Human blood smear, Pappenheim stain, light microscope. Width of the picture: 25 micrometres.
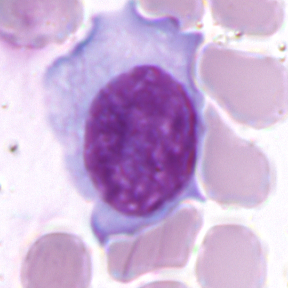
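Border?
Irregular, with scalloped indentations.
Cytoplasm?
Broadest on the left and upper side of the nucleus.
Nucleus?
Oval, about 13 by 10 micrometres; chromatin dark purple and clumped, lighter patches between clumps; no distinct nucleolus.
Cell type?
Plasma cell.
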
